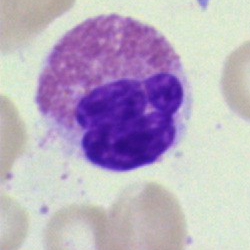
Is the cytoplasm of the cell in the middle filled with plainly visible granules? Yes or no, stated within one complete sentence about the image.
Yes, the cytoplasm of the cell is rich in visible granules.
